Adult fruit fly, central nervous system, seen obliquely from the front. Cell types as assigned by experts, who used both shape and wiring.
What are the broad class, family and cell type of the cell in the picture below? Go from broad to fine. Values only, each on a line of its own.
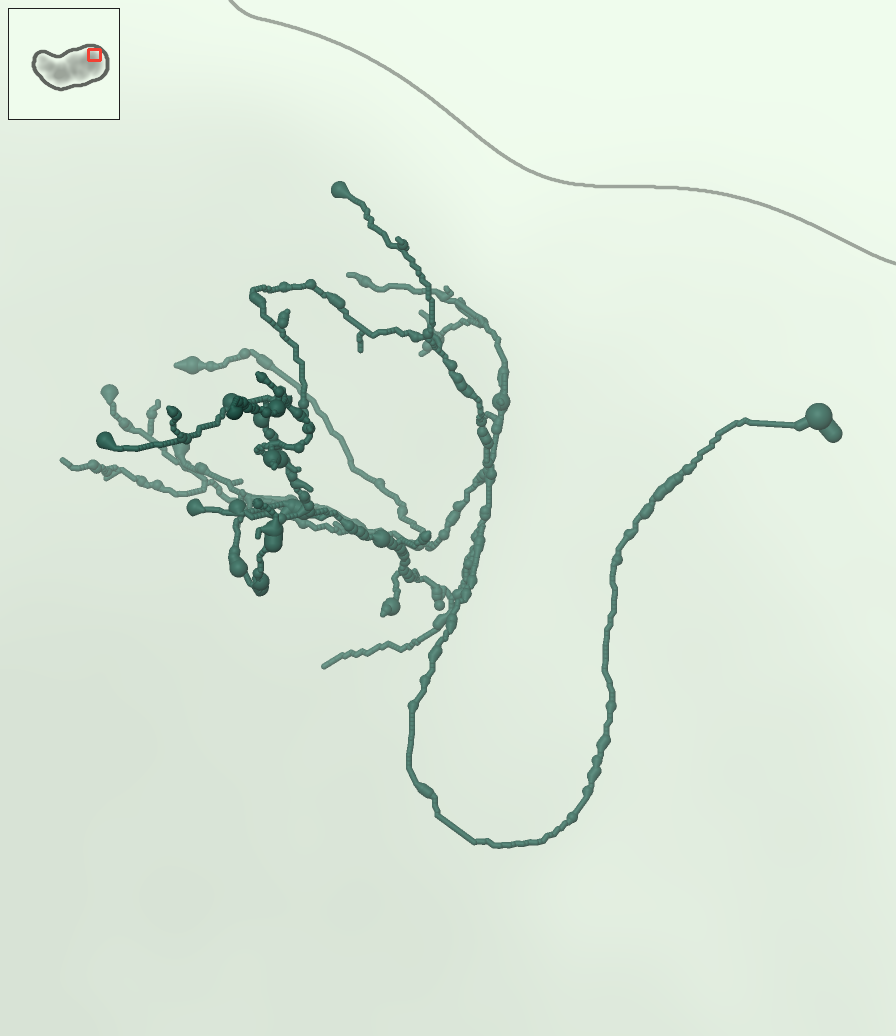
central-brain intrinsic neuron
hemilineage LHl4_dorsal
CB3727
